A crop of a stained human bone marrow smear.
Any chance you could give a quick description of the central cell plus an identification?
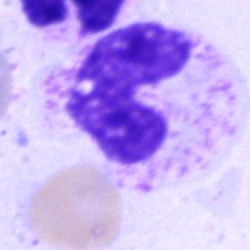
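Looking first at the nucleus, I see it is deeply indented into an upper and a lower lobe, with the notch between them opening to the right. The chromatin stains dark purple and looks dense, though there are small paler patches. Fine pink-violet granules are scattered through the cytoplasm. So this is a band neutrophil.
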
